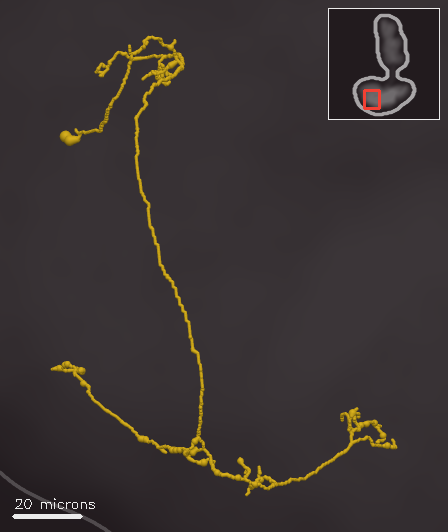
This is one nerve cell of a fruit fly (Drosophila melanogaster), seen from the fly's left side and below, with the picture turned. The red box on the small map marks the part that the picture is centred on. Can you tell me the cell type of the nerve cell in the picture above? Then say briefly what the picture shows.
The cell type is KCa'b'-m. Its broad class is central-brain intrinsic neuron. The cell body is at the upper left of the picture. By the scale bar it is about 140 microns tall in this view.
